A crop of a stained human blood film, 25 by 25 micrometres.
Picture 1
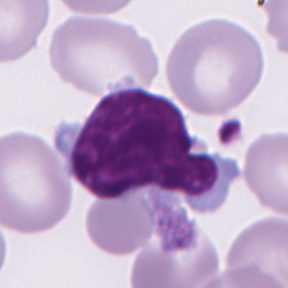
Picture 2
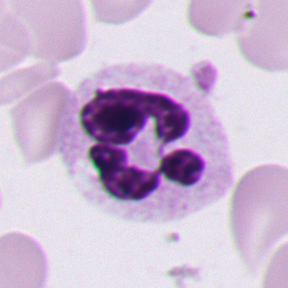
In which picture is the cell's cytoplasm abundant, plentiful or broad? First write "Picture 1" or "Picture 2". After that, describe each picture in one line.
Picture 2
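Picture 1: The cytoplasm is scant, showing mainly as small patches at the left and lower right of the nucleus.
Picture 2: The cytoplasm is plentiful and pale pinkish-lilac.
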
